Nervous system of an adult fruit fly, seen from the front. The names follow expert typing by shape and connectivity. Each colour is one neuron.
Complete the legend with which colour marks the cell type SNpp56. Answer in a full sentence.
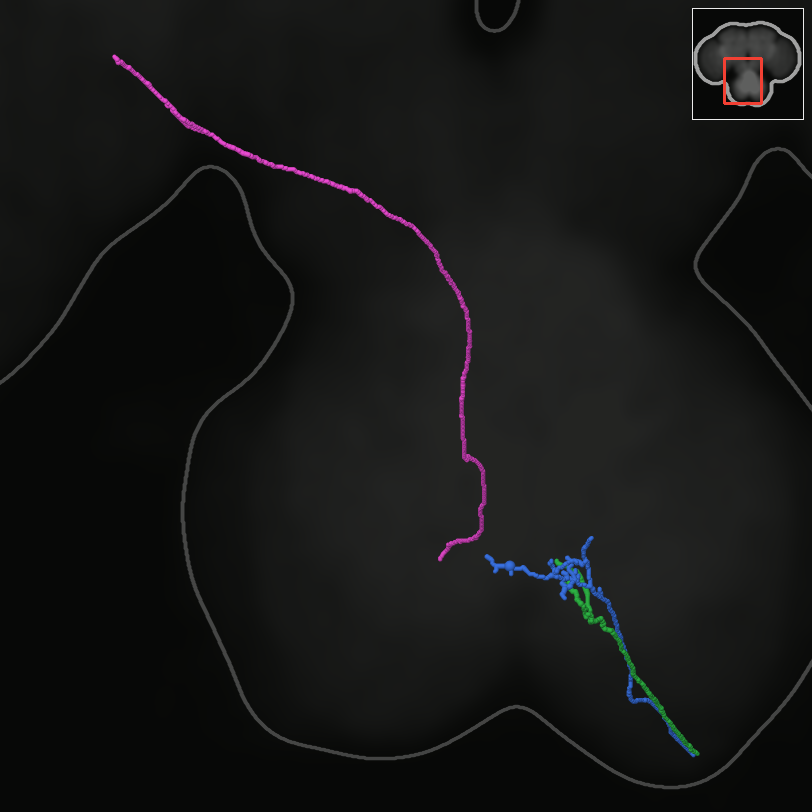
The colour is blue.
